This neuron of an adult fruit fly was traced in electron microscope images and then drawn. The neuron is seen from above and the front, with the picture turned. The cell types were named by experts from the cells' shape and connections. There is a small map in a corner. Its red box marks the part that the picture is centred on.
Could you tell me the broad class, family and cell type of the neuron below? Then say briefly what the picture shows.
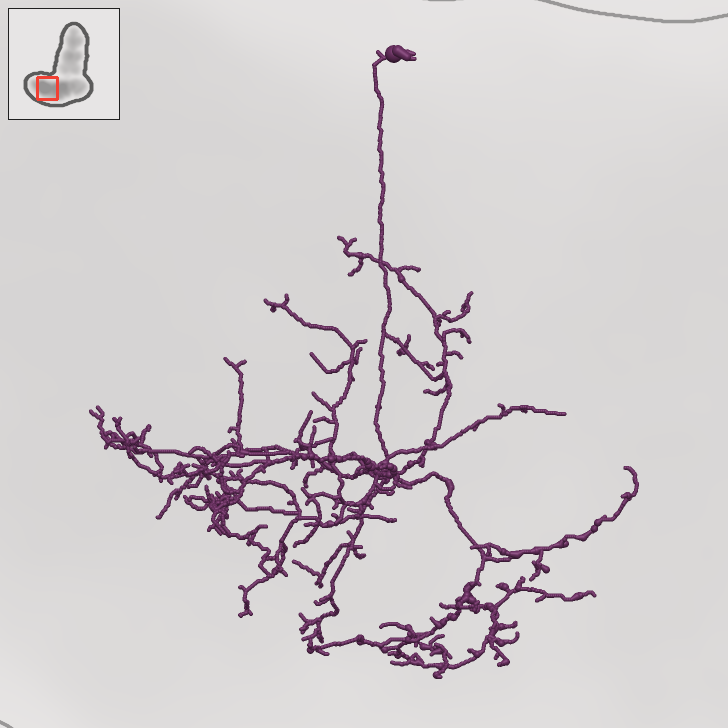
This is a central-brain intrinsic neuron. The family is hemilineage SMPpv2_ventral. It is of cell type LAL303m. The cell body is at the top of the picture. In this view it is about as wide as it is tall.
